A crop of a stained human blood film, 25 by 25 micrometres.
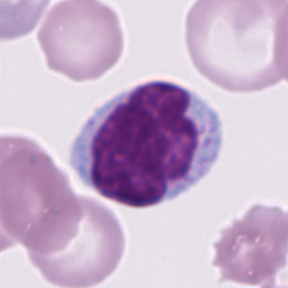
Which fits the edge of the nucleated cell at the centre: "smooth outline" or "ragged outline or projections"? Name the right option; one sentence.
This cell has a smooth edge with no projections, blebs or tags.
